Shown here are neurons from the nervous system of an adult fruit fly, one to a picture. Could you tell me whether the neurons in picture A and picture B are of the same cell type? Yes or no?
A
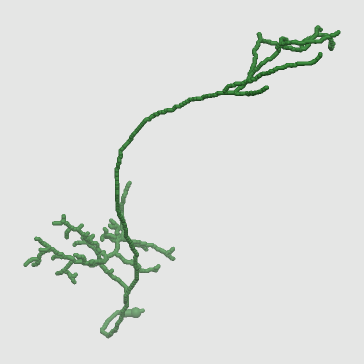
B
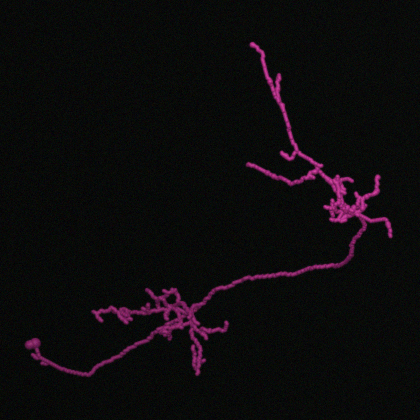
no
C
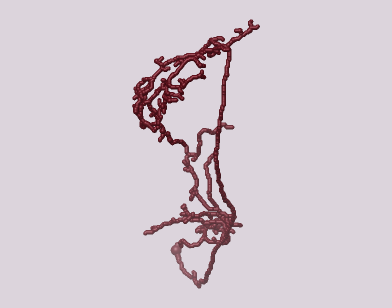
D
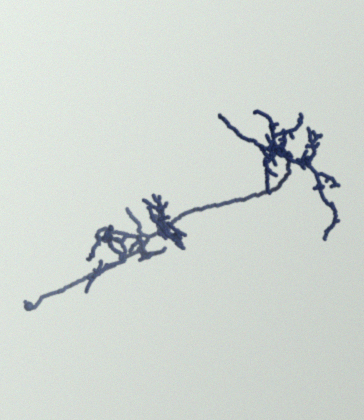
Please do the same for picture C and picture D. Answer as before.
yes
